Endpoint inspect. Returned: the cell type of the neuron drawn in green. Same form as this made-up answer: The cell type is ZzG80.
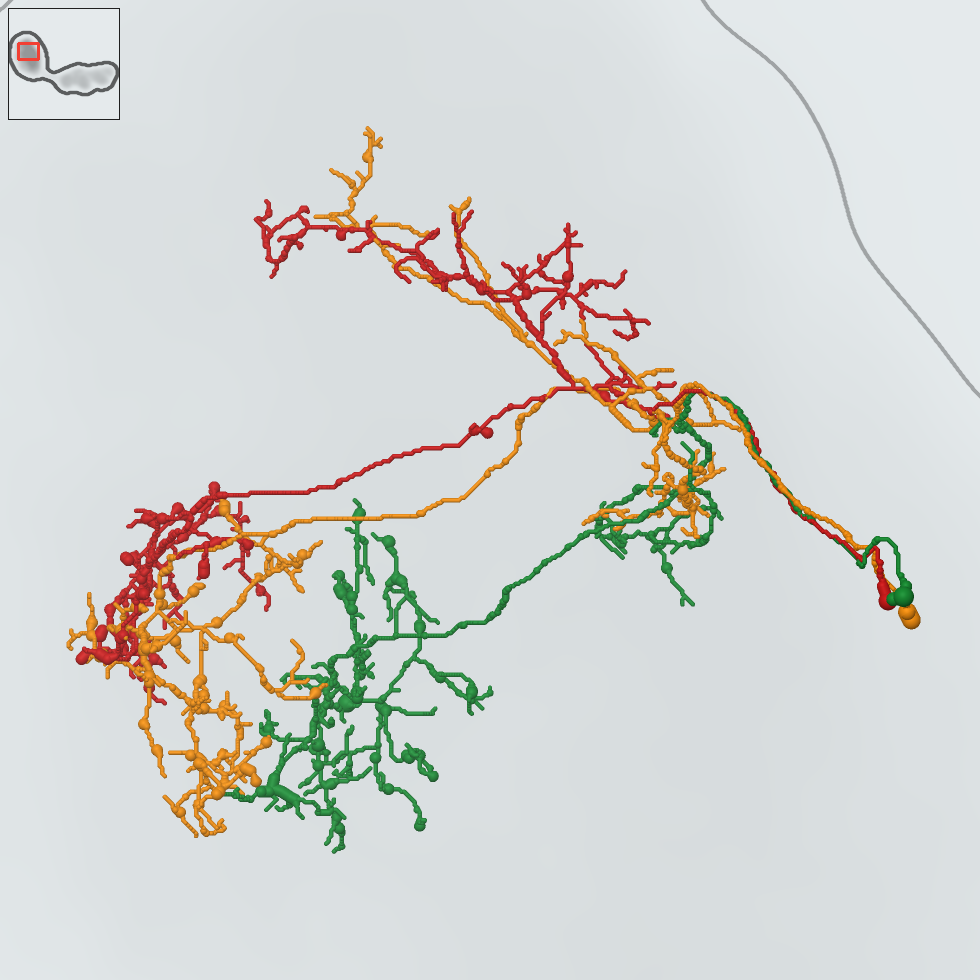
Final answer: The cell type is CB1684.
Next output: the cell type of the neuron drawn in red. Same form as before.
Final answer: The cell type is CB1007.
